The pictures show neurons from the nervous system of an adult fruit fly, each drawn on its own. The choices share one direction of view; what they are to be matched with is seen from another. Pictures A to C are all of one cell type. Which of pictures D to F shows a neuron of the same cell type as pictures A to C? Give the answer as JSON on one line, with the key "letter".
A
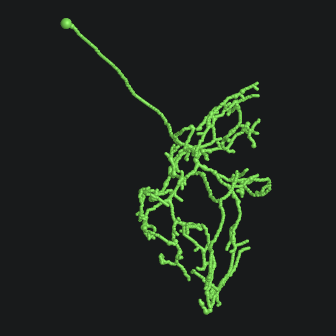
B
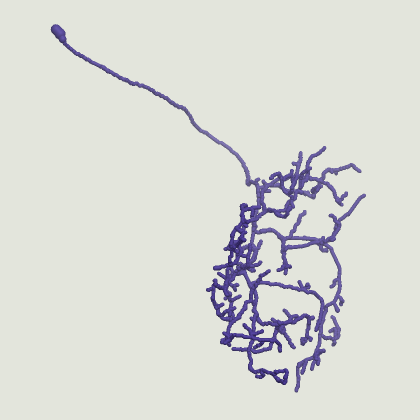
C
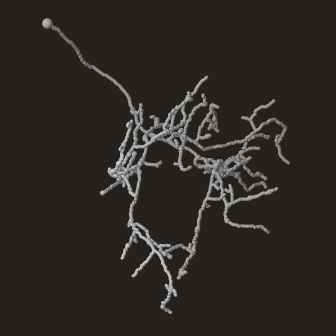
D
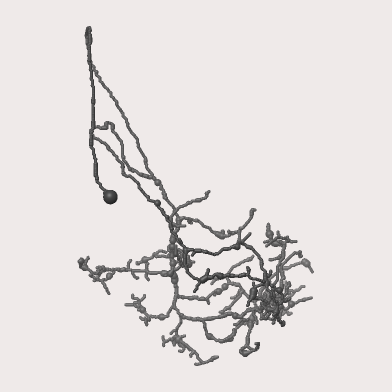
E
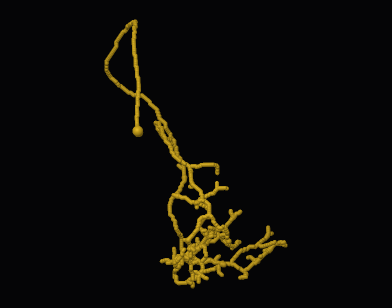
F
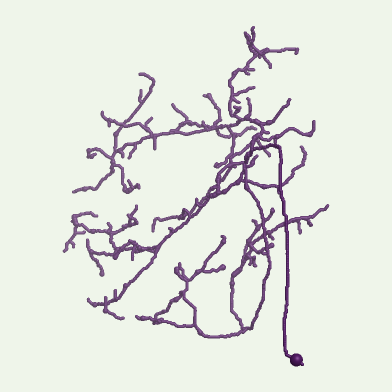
{"letter": "F"}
